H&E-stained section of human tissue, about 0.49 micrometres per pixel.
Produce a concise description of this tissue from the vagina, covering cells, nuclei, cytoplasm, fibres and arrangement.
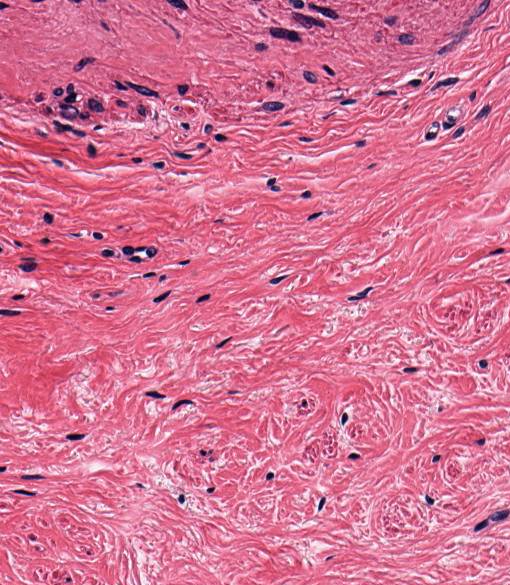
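The entire field consists of pink fibrous connective tissue, and no epithelium is present. In the upper half, collagen fibres form wavy bundles running roughly from left to right. Nuclei are sparse overall; most are scattered, dark and thinly spindle-shaped. Near the upper left there is a small, denser cluster of rounded nuclei.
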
